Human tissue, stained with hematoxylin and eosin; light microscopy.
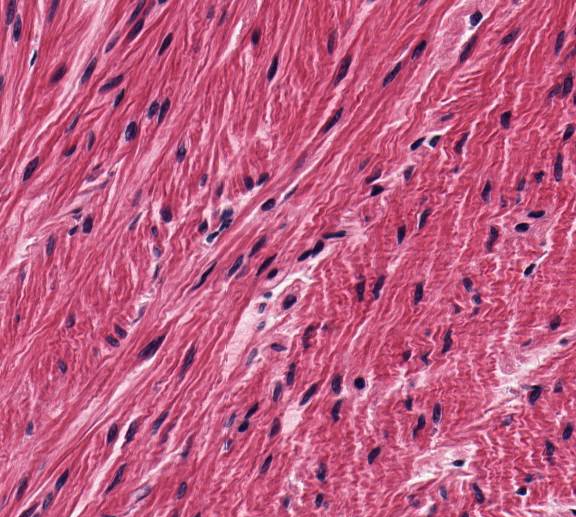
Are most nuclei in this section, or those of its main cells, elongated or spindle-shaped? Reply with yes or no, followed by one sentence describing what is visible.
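Yes. The nuclei are elongated, dark blue and aligned with the long axis of the fibres.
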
